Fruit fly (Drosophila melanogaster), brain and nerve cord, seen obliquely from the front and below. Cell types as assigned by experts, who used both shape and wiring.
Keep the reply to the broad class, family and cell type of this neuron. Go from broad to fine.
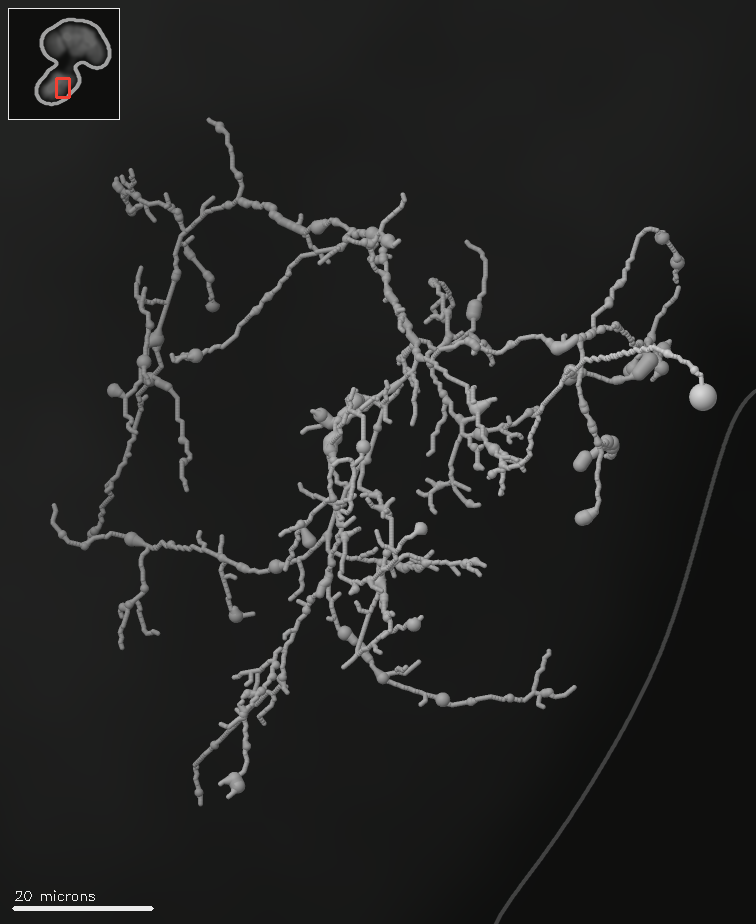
nerve-cord intrinsic neuron; hemilineage 16B; IN16B113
